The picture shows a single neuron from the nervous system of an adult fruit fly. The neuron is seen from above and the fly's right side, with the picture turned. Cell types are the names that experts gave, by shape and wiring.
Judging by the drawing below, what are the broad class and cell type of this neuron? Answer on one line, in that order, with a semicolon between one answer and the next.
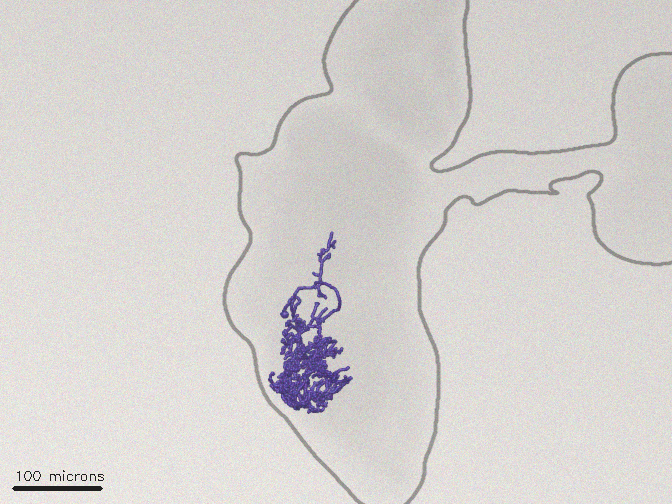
central-brain intrinsic neuron; AVLP448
